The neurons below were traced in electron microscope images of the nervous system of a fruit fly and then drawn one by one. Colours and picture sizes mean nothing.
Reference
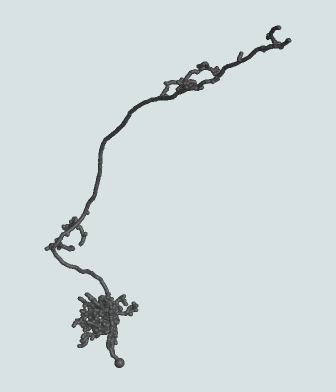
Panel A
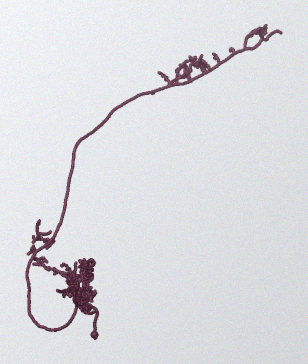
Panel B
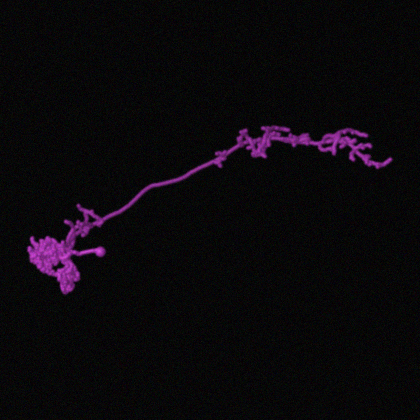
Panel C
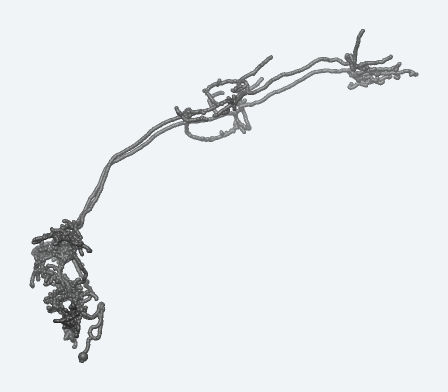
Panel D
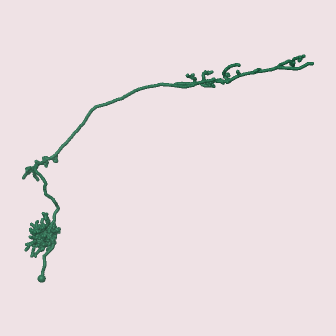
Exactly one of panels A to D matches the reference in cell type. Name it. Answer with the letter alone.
D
